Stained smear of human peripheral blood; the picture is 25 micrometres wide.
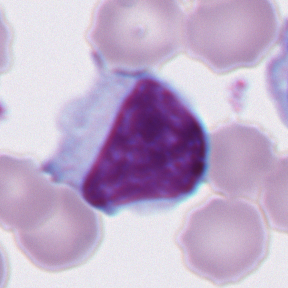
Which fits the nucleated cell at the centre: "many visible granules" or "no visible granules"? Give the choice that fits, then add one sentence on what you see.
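No visible granules. No distinct granules are visible in the cytoplasm.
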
